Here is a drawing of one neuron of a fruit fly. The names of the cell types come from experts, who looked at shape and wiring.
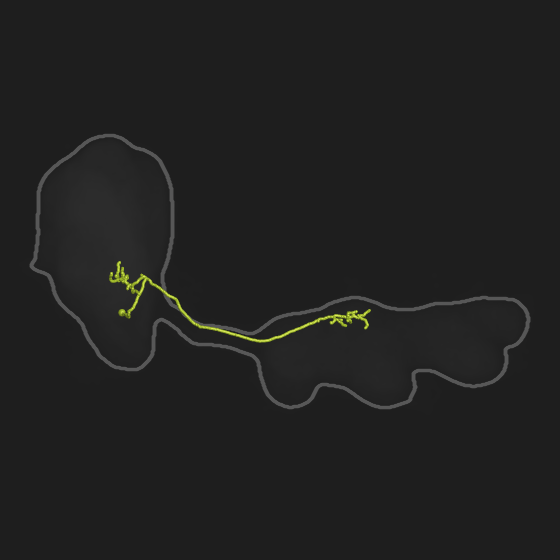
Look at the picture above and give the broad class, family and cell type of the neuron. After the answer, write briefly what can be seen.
Its broad class is descending neuron. The family is hemilineage LB12. The cell type is DNg06. The cell body is on the left of the picture. In this view it is more than twice as wide as it is tall.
